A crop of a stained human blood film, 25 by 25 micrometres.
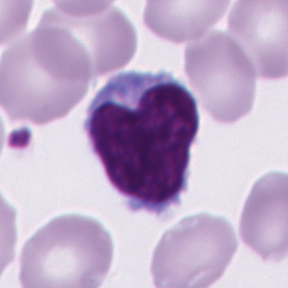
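Typical lymphocyte, about 13 by 10 micrometres, fringed by fine frayed projections along its top and bottom edges. Its nucleus, about 11 by 9 micrometres, fills about 70% of the cell's area and has a notch in its top edge that gives it a heart-like shape. Chromatin is dense, dark purple and mottled. The cytoplasm is just a narrow rim, widest above the nucleus.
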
